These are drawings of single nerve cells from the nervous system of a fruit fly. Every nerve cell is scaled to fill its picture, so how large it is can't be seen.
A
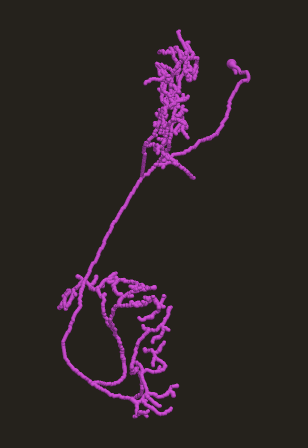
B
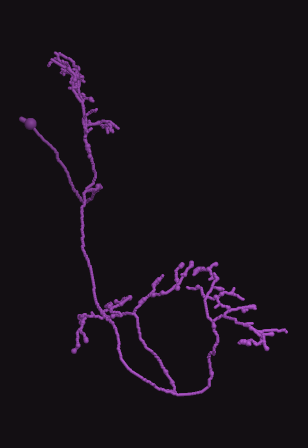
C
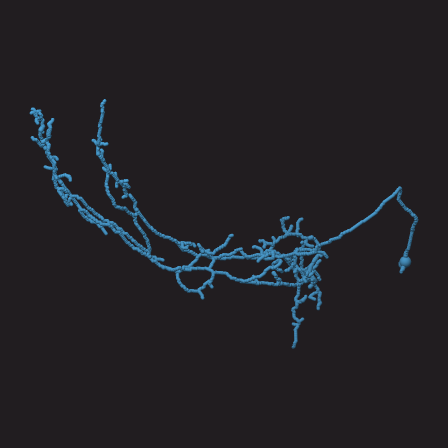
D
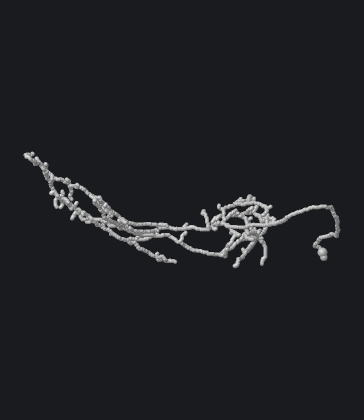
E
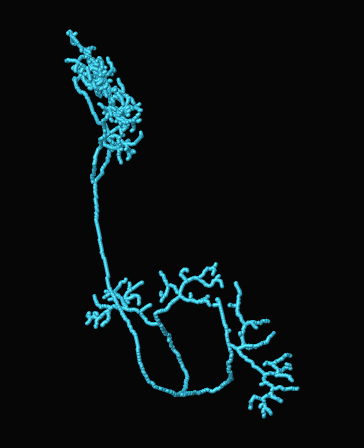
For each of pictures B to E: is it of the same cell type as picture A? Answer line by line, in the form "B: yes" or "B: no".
B: yes
C: no
D: no
E: yes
